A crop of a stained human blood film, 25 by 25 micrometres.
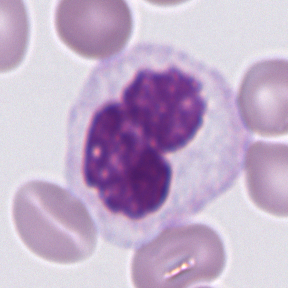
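Segmented neutrophil in the middle, its outline roughly round. You can see the chromatin is dark purple and coarsely clumped. The cytoplasm, a pale lilac-grey, spreads widest on the right side of the nucleus.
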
